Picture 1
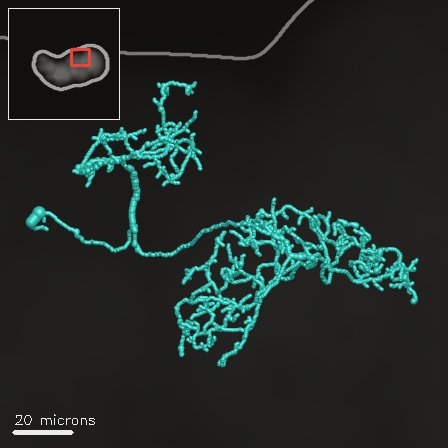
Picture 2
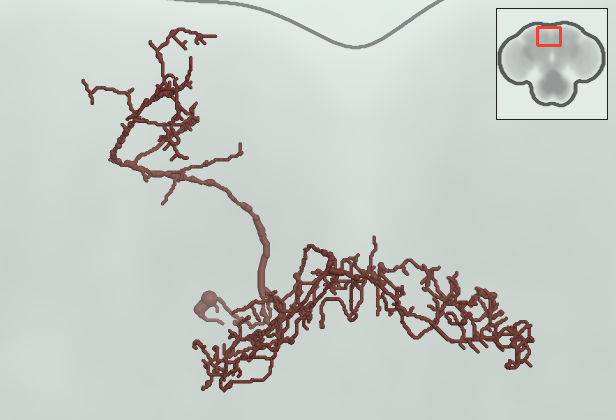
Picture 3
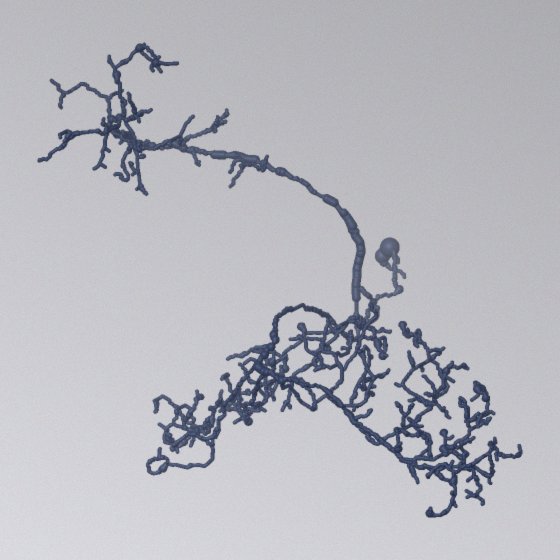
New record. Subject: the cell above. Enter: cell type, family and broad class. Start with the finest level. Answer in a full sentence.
Type FB6K of hemilineage DM6_dorso_medial, a central-brain intrinsic neuron.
